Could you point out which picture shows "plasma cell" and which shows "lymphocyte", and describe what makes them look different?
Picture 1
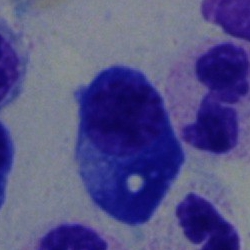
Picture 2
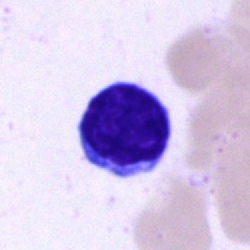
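Plasma cell: picture 1. Lymphocyte: picture 2. They differ first in cytoplasm: deep blue in the plasma cell, a thin rim in the lymphocyte, whose nucleus fills almost the whole cell. That rim runs mainly along the lower edge.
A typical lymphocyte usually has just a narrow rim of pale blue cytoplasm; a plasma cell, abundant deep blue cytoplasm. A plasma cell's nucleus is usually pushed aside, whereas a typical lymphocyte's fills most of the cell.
Chromatin is dark and dense in the plasma cell and dense and coarsely clumped in the lymphocyte.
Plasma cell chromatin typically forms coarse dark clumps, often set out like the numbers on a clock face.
Neither cell shows granules in its cytoplasm, and the lymphocyte has no visible nucleoli. In the plasma cell, a single clear round vacuole sits in the lower cytoplasm, and a small knob projects from the upper left edge.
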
